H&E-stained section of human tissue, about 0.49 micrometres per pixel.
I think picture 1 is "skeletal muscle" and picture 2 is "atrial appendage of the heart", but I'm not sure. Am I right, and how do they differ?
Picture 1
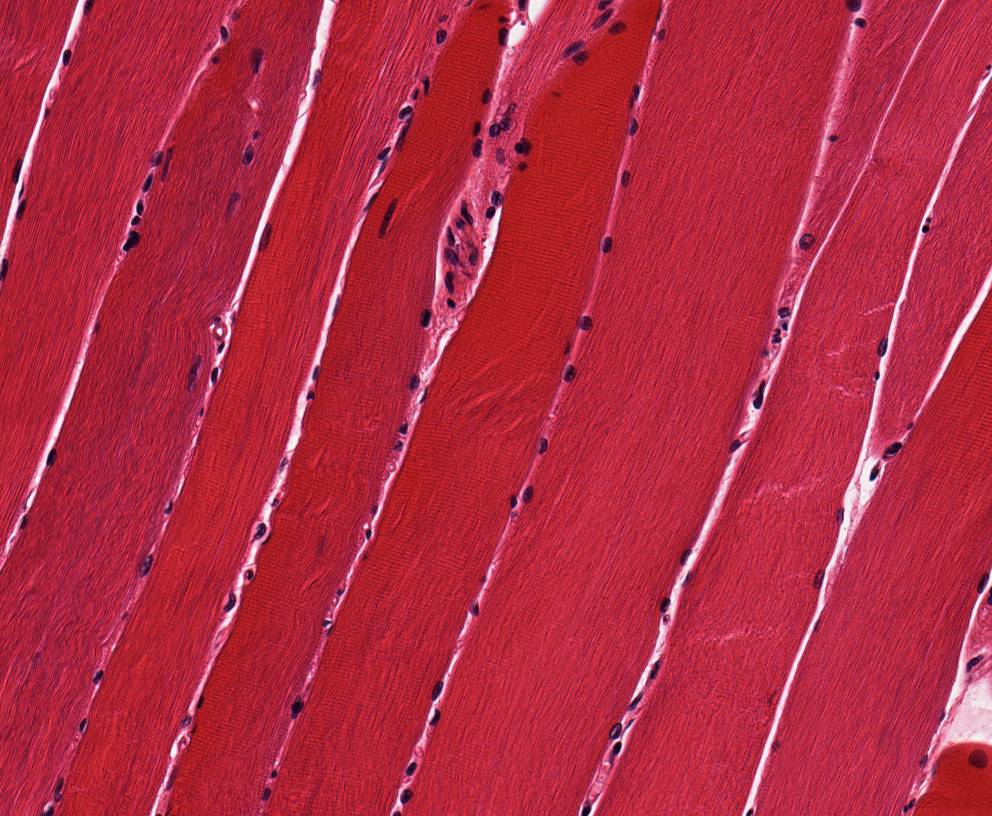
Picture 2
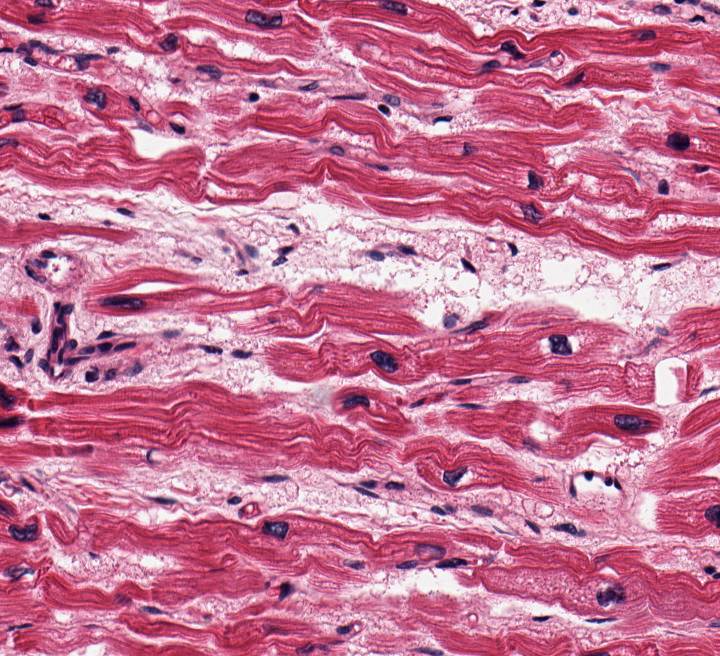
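So, picture 1 is skeletal muscle, and picture 2 is atrial appendage of the heart. The first thing I notice is branching: each fibre in picture 1 runs straight and unbranched, never joining its neighbours, while in picture 2 some fibres branch and join neighbouring ones. Then the nuclei: in picture 1 they are small, dark and oval, lying along the fibre edges rather than in the centres, whereas the fibres in picture 2 have single oval nuclei sitting centrally. The course differs too, since many fibres in picture 2 are wavy and undulating, though they still run roughly horizontally in parallel bands across the whole field. In picture 1 I also see fine cross-striations across the fibre width, and cytoplasm stained deeply and evenly red by eosin.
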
